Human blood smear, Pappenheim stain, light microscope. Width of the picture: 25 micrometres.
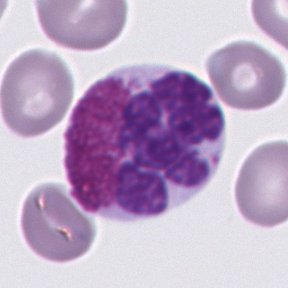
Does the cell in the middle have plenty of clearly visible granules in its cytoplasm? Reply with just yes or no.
Yes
